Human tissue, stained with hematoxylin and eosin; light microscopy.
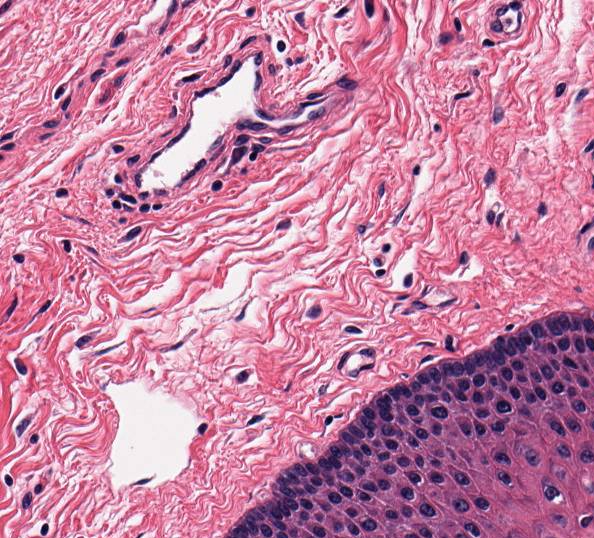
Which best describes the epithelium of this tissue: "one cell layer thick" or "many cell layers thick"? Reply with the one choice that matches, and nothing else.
Many cell layers thick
